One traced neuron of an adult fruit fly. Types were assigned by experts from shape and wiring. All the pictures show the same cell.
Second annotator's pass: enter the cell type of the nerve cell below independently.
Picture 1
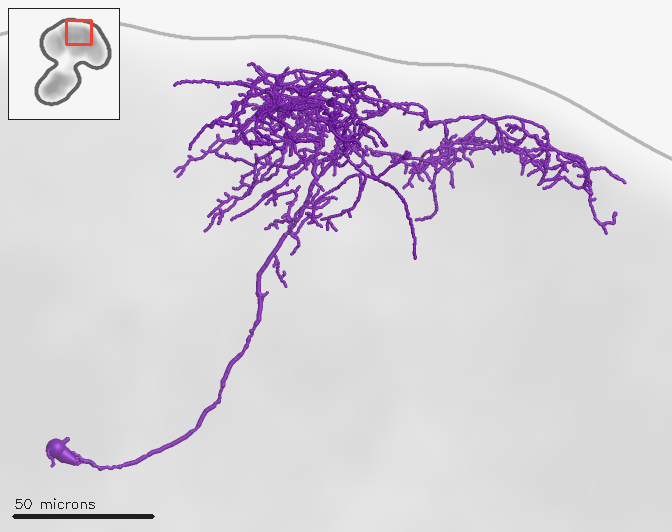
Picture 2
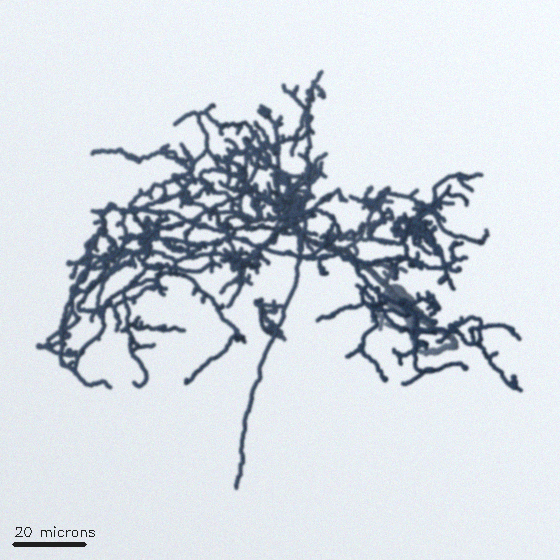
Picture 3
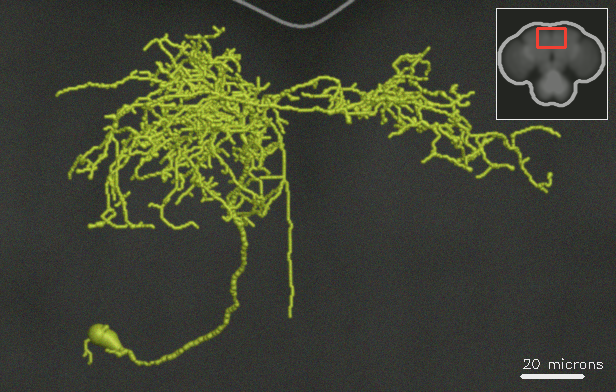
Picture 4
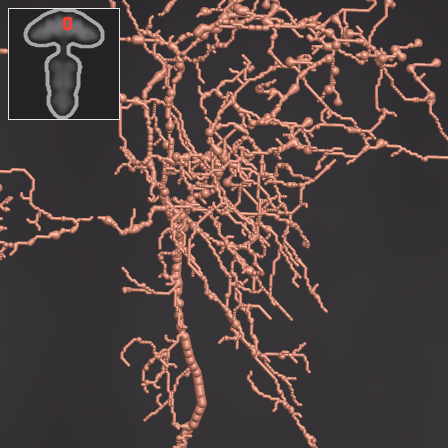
SMP589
